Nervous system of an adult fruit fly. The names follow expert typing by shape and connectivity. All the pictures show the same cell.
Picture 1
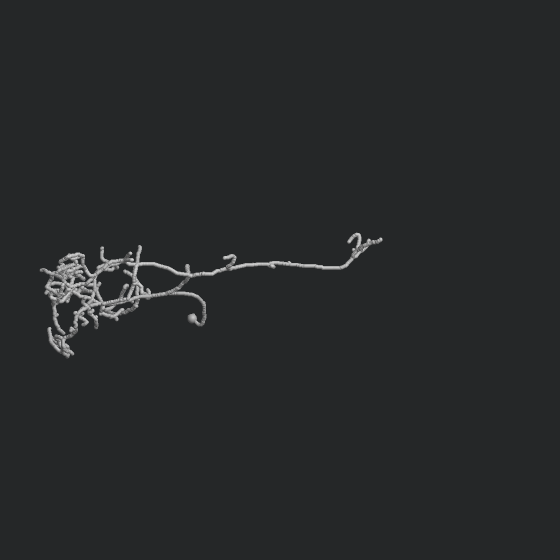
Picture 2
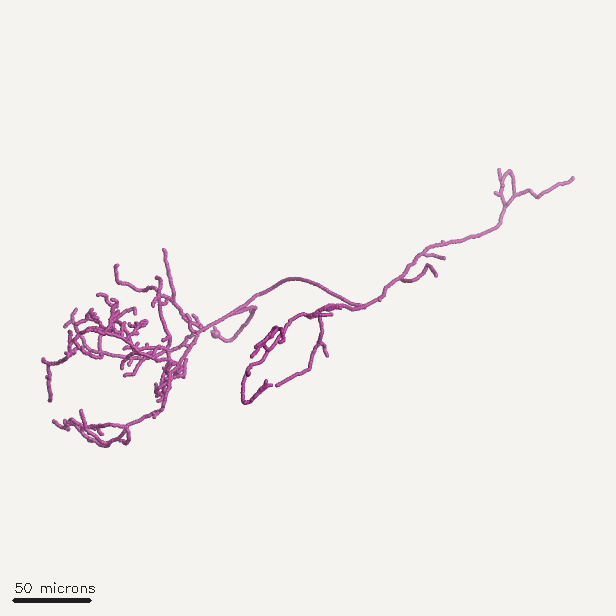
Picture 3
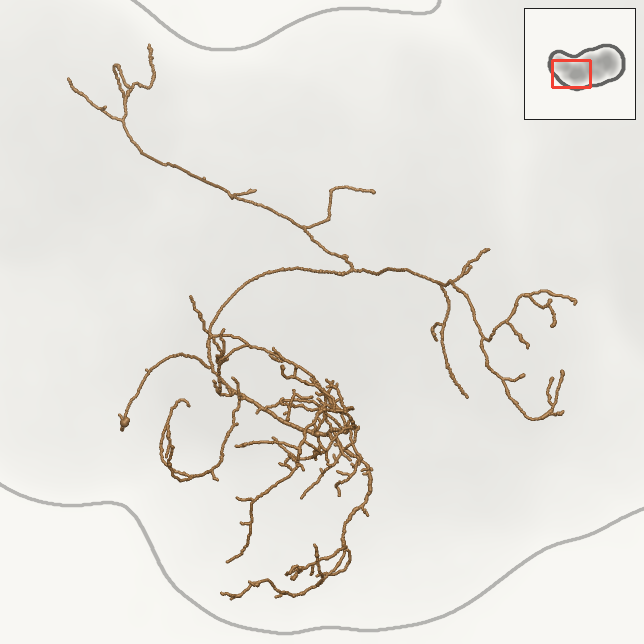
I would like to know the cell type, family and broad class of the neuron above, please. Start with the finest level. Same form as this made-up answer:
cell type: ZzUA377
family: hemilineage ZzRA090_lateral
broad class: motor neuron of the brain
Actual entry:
cell type: IN08B040
family: hemilineage 08B
broad class: nerve-cord intrinsic neuron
